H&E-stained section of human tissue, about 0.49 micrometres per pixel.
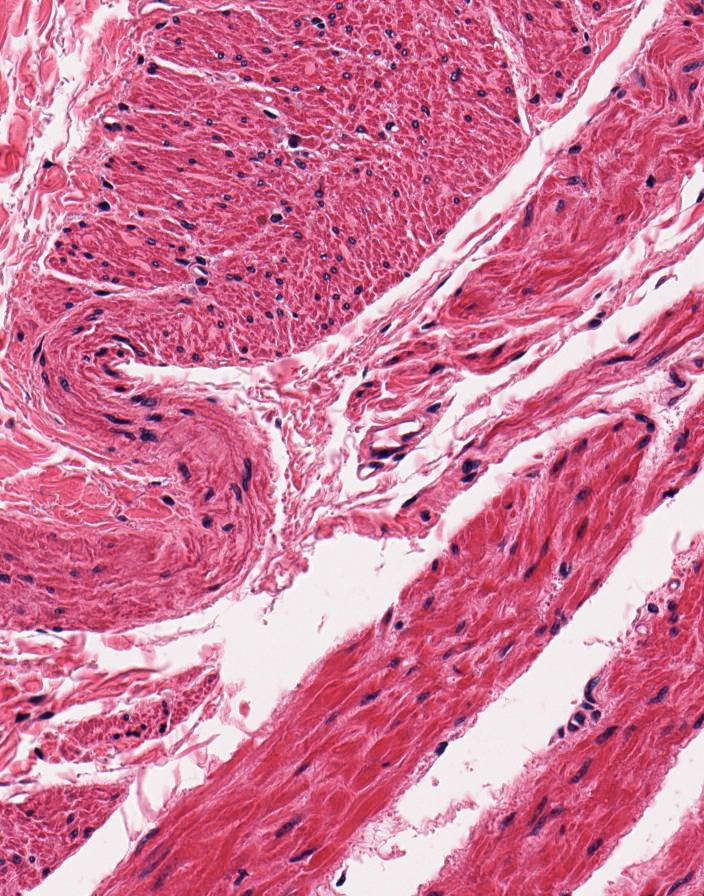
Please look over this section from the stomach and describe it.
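Smooth muscle bundles make up this field, cut crosswise in the upper part and lengthwise in the lower right, where they run diagonally from lower left to upper right. Nuclei there are elongated and cigar-shaped, following the cells' long axis. Cytoplasm is uniformly eosinophilic, lacking cross-striations.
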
